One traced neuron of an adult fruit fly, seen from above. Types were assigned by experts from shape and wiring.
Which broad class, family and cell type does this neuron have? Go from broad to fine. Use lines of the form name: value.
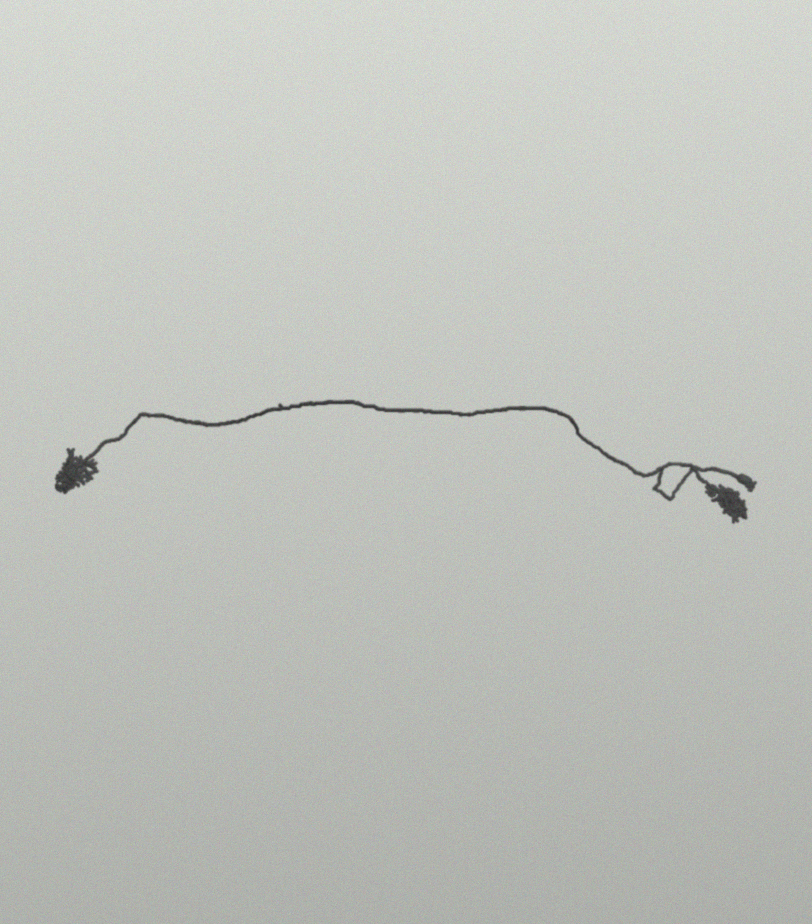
broad class: central-brain intrinsic neuron
family: TuTuB
cell type: TuTuB_b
